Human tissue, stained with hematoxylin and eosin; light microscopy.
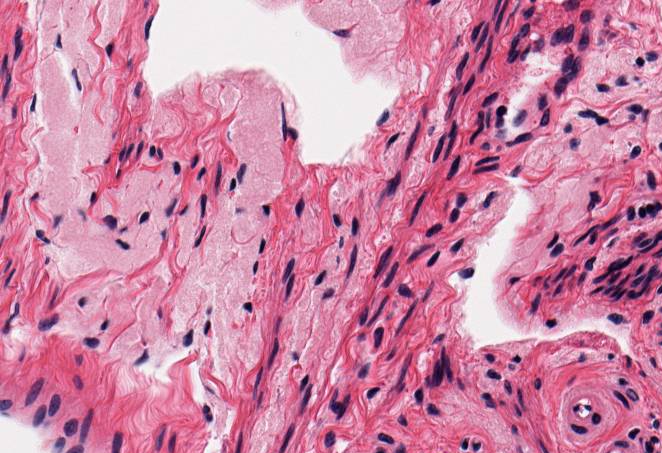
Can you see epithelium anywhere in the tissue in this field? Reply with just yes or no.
No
